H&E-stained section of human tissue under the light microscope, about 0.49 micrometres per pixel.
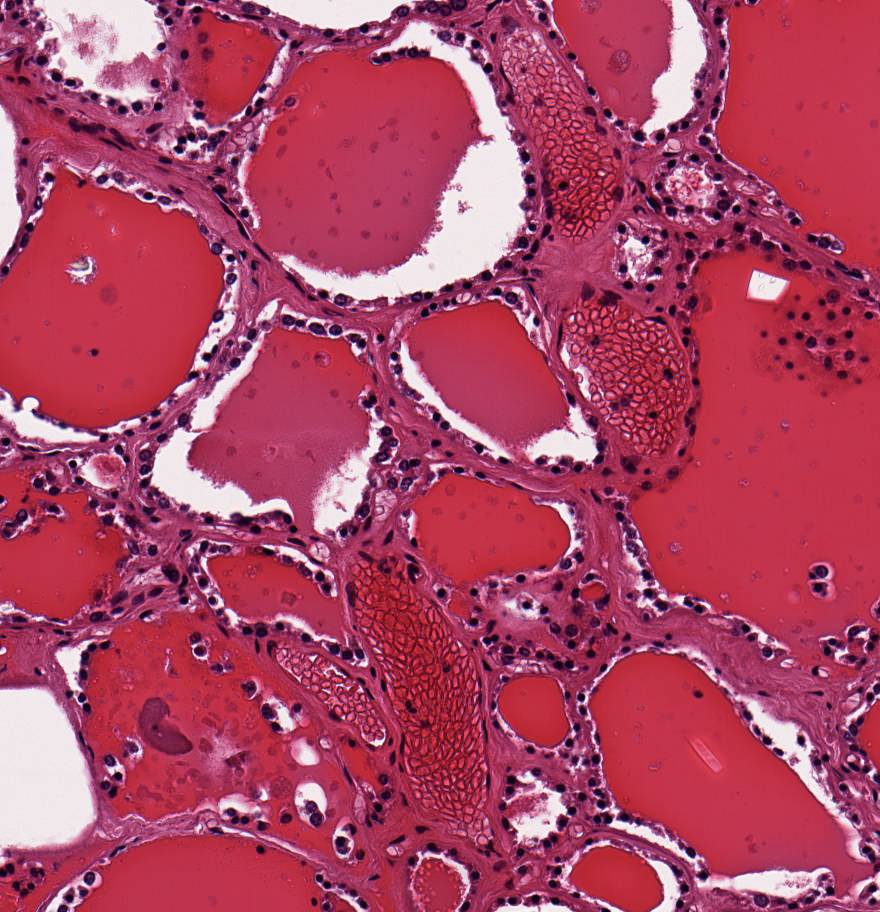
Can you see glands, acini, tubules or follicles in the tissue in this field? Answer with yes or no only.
Yes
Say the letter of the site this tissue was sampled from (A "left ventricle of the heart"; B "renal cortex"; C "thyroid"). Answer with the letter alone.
C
